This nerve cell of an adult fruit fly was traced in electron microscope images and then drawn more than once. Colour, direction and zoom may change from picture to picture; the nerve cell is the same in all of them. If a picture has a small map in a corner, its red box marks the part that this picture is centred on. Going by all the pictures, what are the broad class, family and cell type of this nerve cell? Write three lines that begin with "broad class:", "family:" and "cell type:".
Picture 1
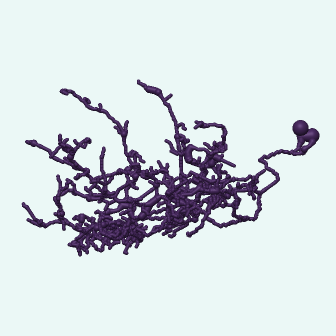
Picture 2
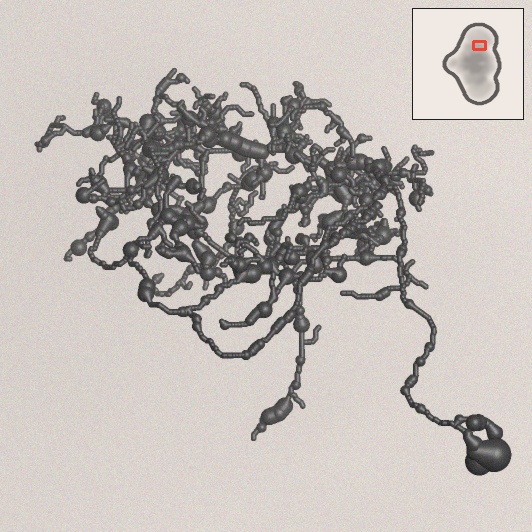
broad class: central-brain intrinsic neuron
family: hemilineage VLPa1_lateral
cell type: CB1193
